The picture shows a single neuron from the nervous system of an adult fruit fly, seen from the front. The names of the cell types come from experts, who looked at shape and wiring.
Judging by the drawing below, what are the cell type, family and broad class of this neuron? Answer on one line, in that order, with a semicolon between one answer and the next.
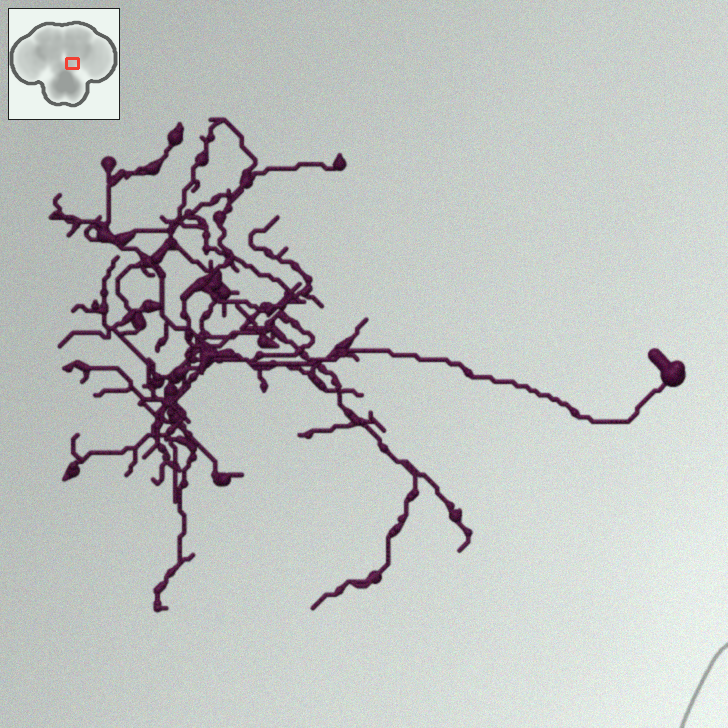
GNG381; hemilineage TRdl_b; central-brain intrinsic neuron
